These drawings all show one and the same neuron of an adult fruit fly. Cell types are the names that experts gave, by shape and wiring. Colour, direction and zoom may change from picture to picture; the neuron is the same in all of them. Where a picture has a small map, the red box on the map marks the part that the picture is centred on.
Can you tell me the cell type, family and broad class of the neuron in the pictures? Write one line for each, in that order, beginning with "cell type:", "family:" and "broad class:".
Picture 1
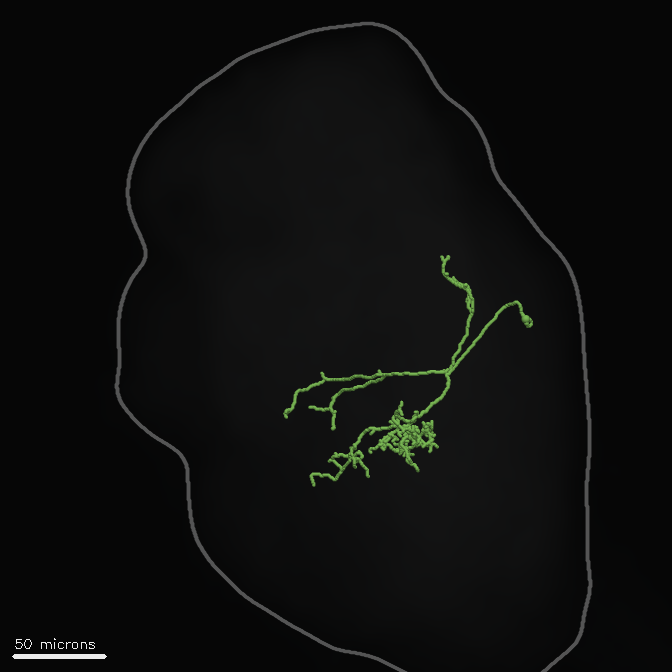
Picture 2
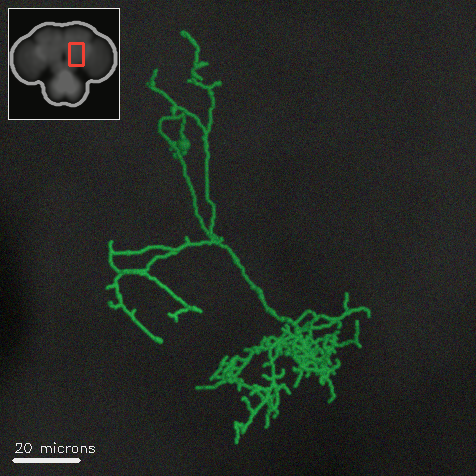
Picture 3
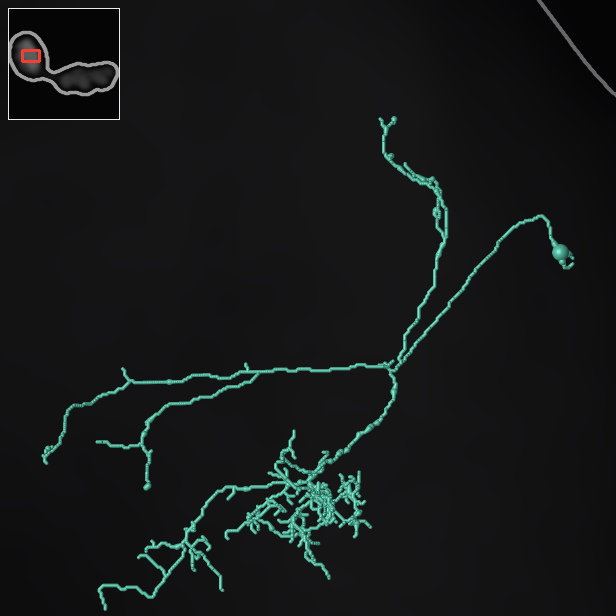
cell type: WED163
family: hemilineage DM5_ventral
broad class: central-brain intrinsic neuron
